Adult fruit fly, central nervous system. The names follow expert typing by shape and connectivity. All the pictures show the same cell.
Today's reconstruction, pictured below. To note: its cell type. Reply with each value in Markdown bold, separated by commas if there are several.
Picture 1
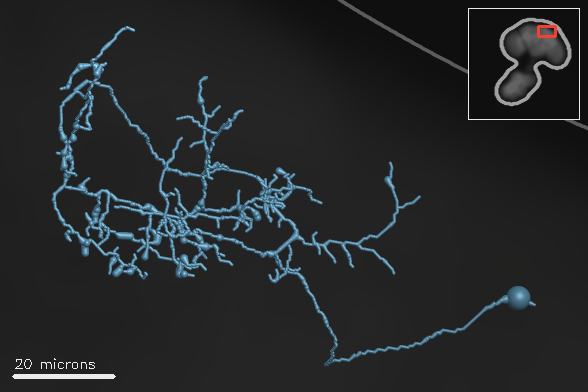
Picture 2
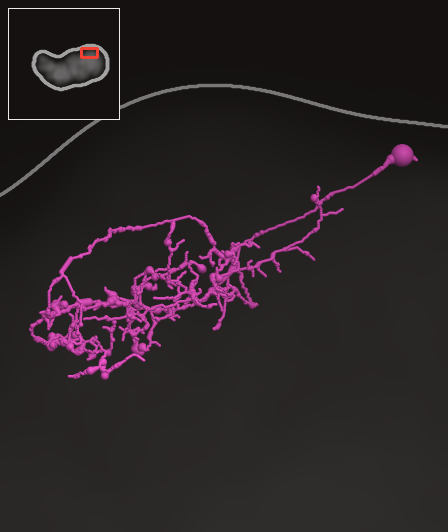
**SLP265**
